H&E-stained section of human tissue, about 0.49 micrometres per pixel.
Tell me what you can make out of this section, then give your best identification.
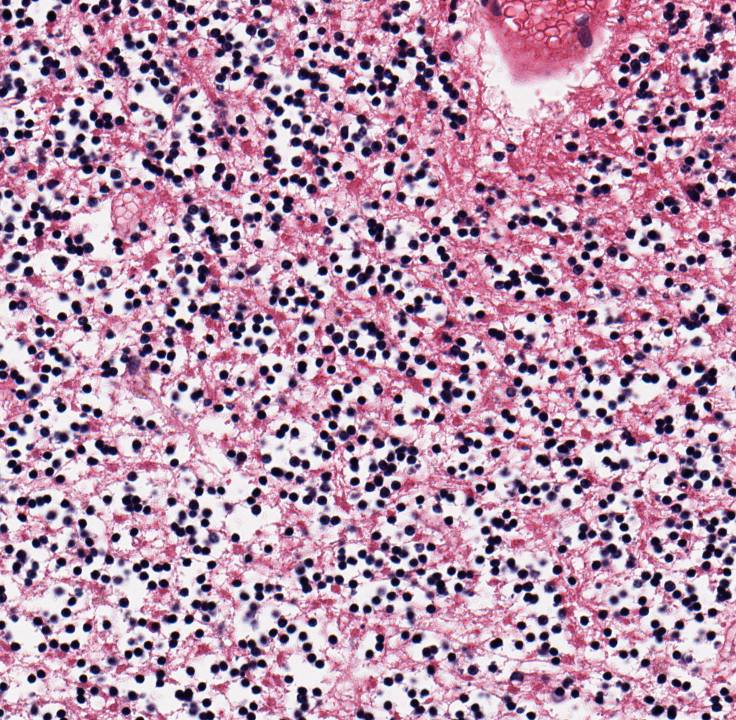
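Small, round, uniform nuclei, stained deep blue-black, are scattered densely and fairly evenly throughout, forming no layers or distinct units. Most show little or no visible cytoplasm. A pale pink, fine fibrillary meshwork with many small clear spaces lies between them. The section is cerebellum.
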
